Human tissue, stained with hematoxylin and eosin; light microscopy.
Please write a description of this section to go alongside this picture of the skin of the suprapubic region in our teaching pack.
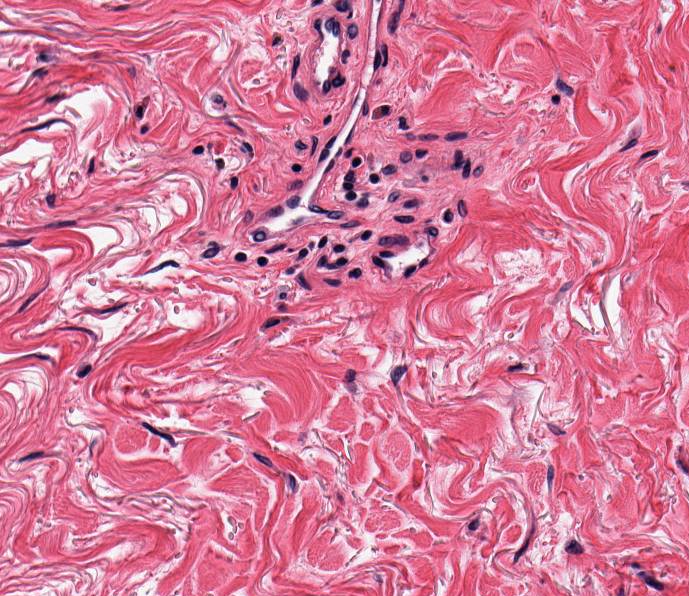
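First, nearly the whole field is filled by dense, wavy collagen bundles running in many different directions, staining strong pink with eosin. Second, nuclei are sparse away from the vessels; most are thin, dark and spindle-shaped, lying between the bundles. Third, the densest group, small dark round and oval nuclei, lies around the vessels in the upper centre.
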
